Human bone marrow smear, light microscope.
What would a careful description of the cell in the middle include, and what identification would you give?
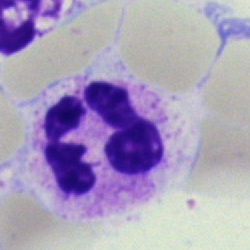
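Look how the nucleus here is split into several separate lobes set around the centre of the cell, none of them showing a nucleolus. Fine pink-violet granules are scattered through the cytoplasm, and there are no vacuoles. It's a segmented neutrophil.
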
